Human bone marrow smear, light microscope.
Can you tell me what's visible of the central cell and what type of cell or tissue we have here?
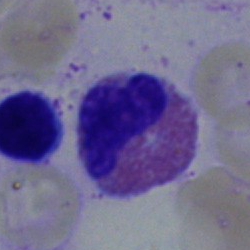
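The nucleus lies toward the upper left of the cell and is indented, its concave side facing the lower right. Its chromatin is dark purple and coarsely clumped. Fine pinkish-red granules fill the cytoplasm. The cell is an eosinophil.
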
